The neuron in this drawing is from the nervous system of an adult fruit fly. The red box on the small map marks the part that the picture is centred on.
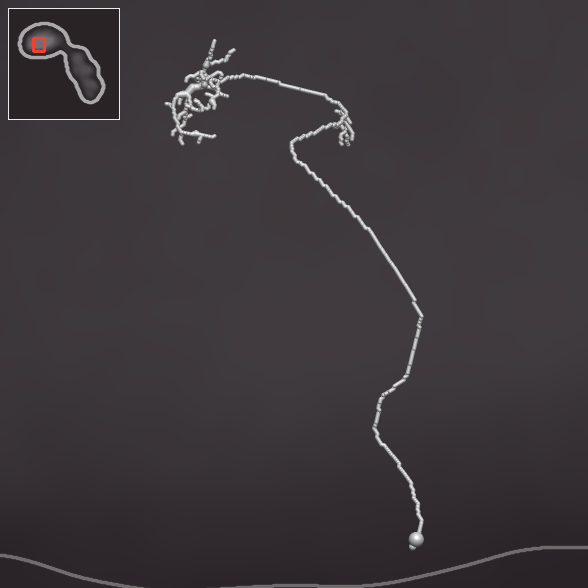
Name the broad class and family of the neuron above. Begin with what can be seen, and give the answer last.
Its cell body lies at the lower right of the picture. As drawn here it is taller than it is wide. This is a central-brain intrinsic neuron. The name of its family is class CX.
